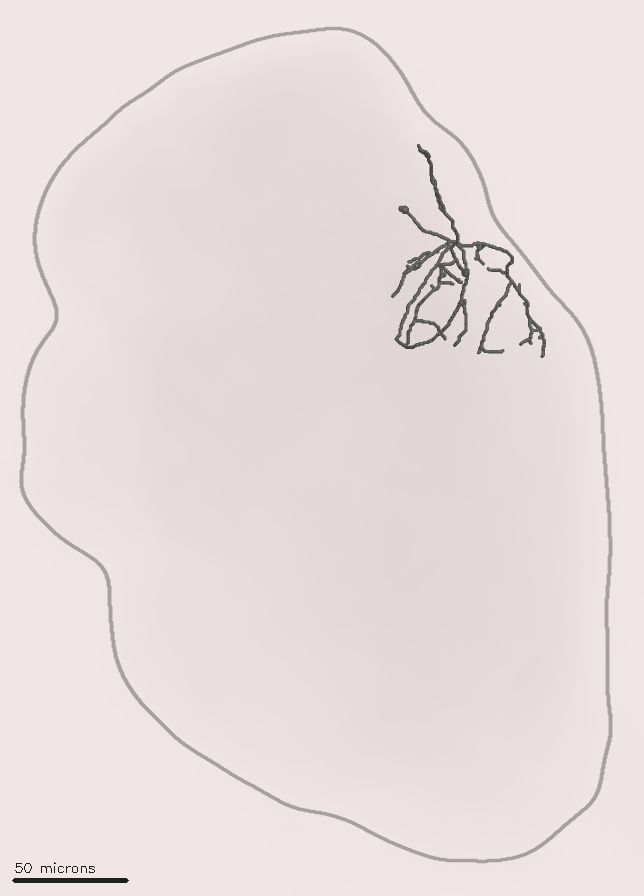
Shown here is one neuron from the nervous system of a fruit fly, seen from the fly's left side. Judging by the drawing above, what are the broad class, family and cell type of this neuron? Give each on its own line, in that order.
visual projection neuron
MeVP
MeVP15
